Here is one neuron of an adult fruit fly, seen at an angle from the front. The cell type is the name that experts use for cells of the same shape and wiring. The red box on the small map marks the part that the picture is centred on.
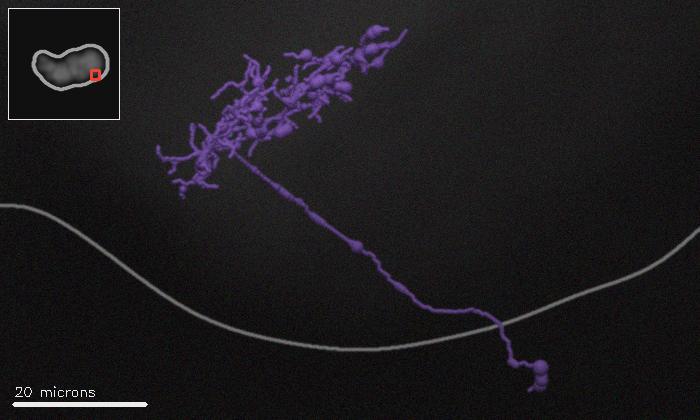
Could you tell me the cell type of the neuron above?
Cm3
